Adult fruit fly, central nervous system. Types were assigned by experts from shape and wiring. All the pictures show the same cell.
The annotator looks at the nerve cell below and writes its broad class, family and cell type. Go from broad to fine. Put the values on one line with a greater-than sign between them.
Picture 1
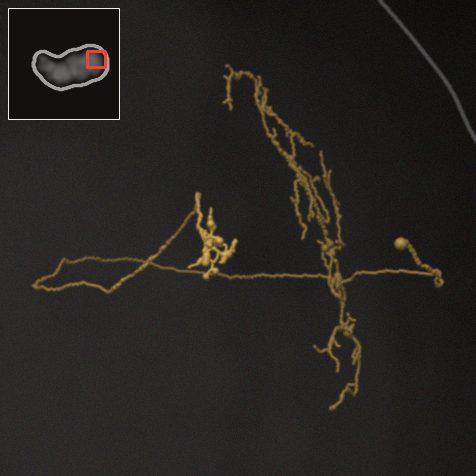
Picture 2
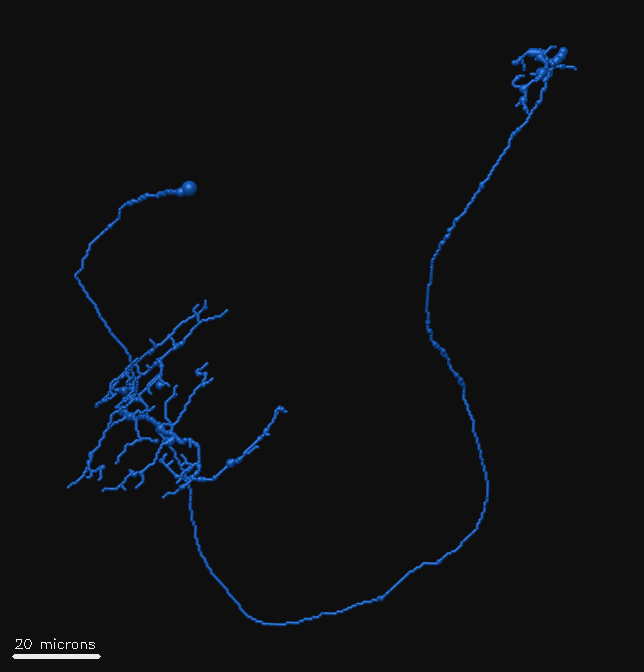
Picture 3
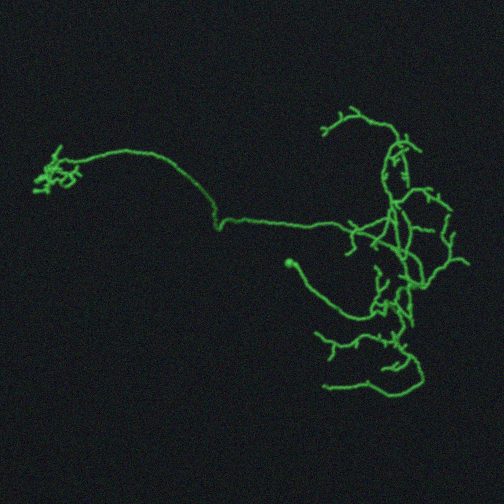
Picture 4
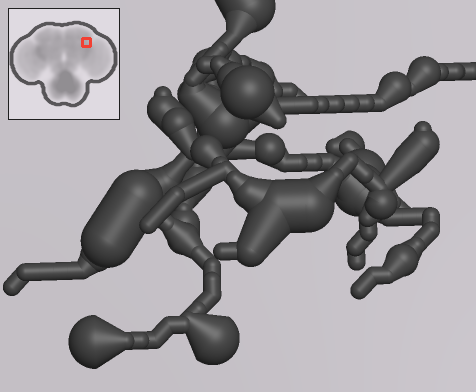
visual projection neuron > MeTu > MeTu2b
